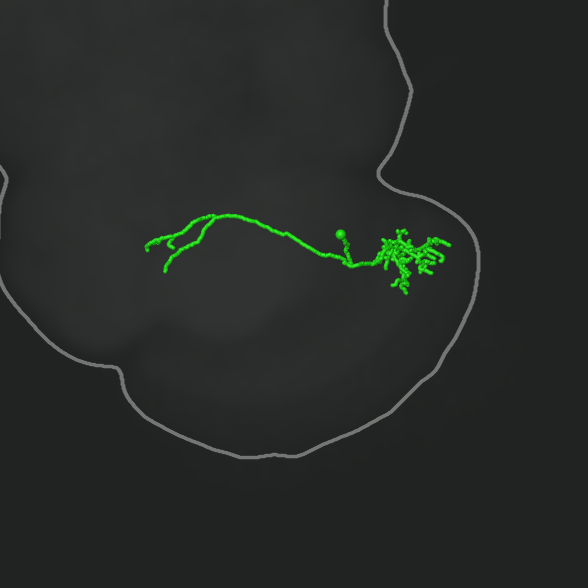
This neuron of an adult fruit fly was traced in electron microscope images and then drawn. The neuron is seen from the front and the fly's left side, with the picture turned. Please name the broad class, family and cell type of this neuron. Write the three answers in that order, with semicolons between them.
visual projection neuron; MeVP; MeVP11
